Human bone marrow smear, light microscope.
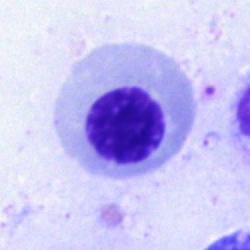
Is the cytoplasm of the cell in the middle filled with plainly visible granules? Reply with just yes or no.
No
